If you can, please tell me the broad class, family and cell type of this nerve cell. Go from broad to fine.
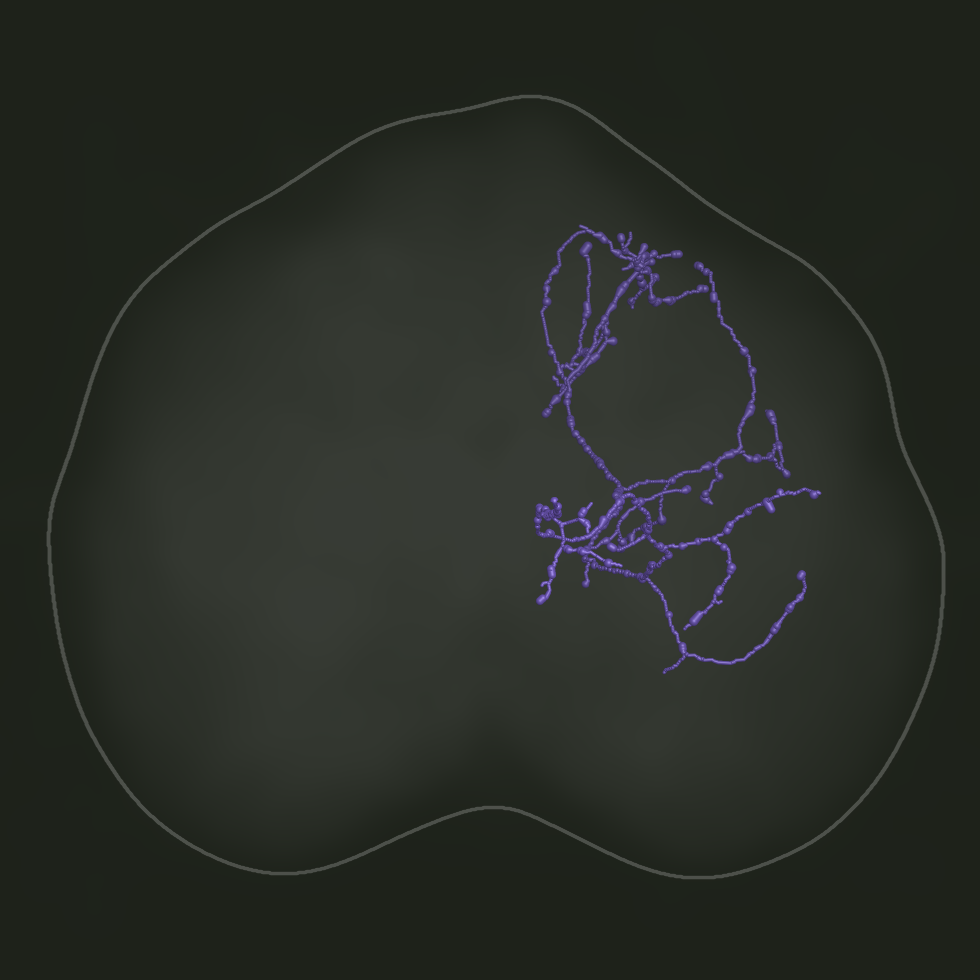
descending neuron; hemilineage LB7; DNge082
